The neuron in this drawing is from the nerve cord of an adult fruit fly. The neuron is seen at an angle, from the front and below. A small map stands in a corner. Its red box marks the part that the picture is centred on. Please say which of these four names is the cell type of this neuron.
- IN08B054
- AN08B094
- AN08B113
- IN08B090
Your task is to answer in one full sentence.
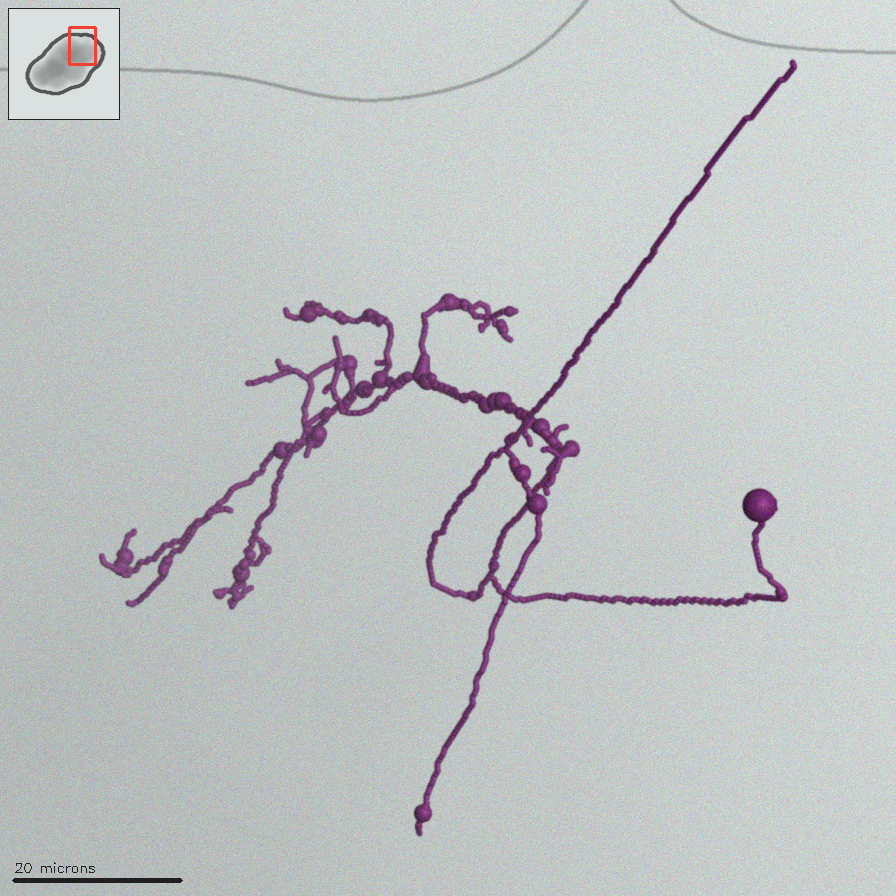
This neuron is included in the cell type AN08B113.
